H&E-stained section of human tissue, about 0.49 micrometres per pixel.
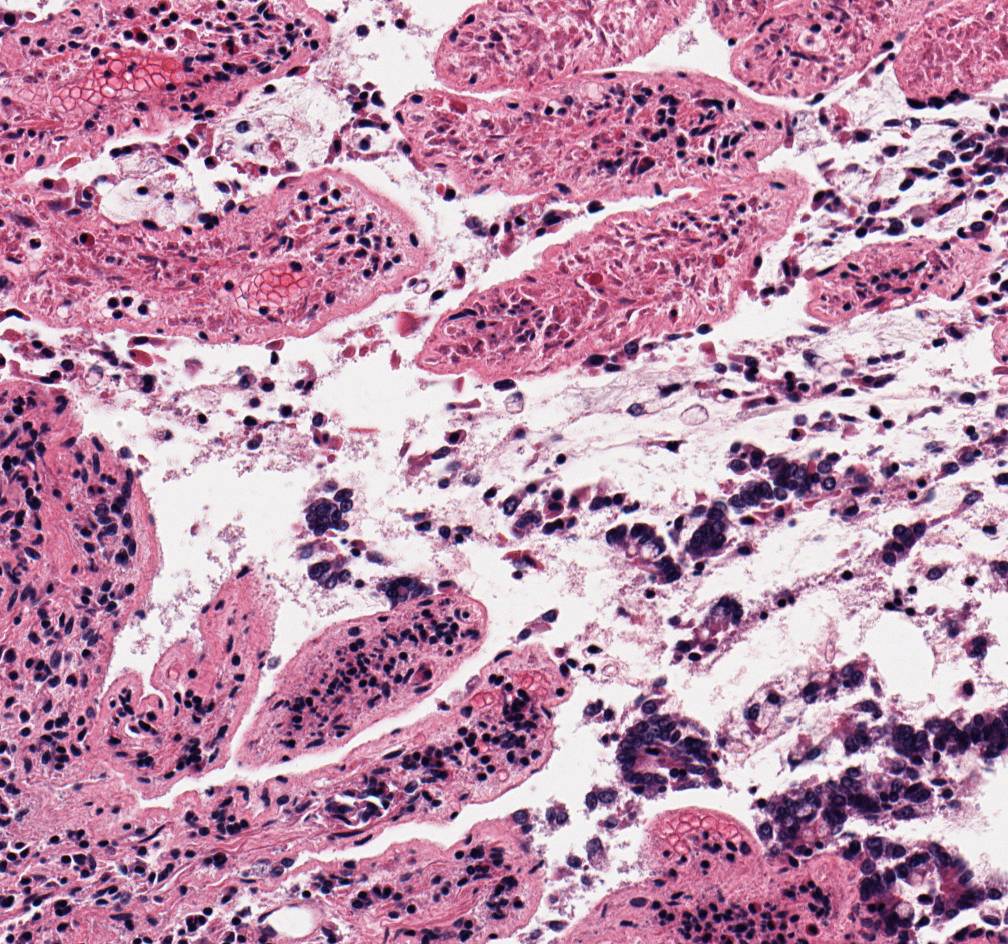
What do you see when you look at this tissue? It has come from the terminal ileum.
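Separate elongated pink tissue fragments lie apart, with white spaces between them. Fragments: pink cytoplasm, oval nuclei spread loosely through it. Many small cells with round dark nuclei scattered within the fragments and in the spaces between them. Lower right: clusters of crowded cells with dark purple nuclei in the spaces.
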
